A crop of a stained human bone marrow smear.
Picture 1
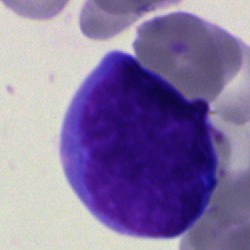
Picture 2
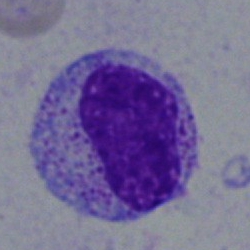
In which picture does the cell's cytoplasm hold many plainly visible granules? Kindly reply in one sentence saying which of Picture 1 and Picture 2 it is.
Picture 2 has the cell with many visible granules in its cytoplasm.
